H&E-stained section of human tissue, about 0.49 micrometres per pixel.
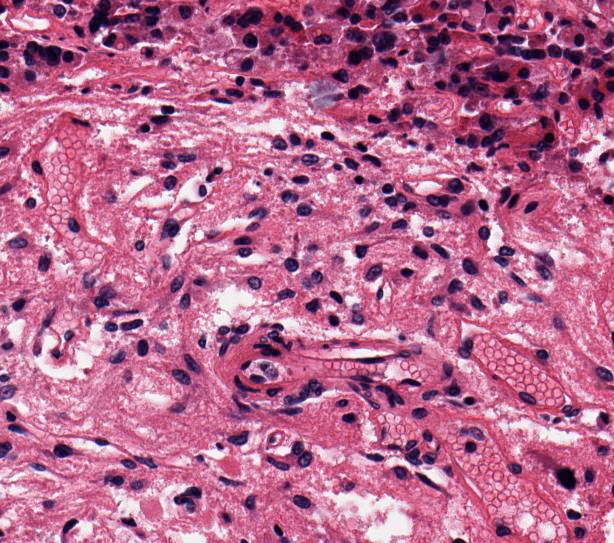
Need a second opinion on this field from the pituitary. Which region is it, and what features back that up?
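The field shows the neurohypophysis. Check one: the stroma is pale pink, wispy and fibrillary, with scattered small clear spaces. Check two: that stroma holds scattered oval to spindle-shaped dark nuclei with little visible cytoplasm.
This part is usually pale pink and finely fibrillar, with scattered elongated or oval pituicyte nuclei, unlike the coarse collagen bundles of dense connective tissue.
Also seen: a dense band of crowded dark nuclei along the top, and elongated bundles holding a honeycomb of small round clear rings.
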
